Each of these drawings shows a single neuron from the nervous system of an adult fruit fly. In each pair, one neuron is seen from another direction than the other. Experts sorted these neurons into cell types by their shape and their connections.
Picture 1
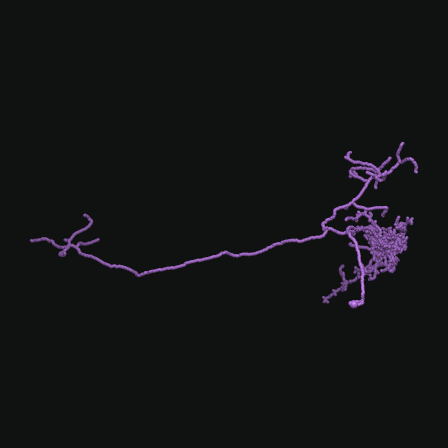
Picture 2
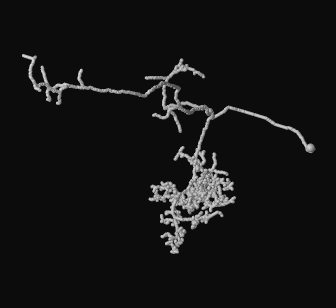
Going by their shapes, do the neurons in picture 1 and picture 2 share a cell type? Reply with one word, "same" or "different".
same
